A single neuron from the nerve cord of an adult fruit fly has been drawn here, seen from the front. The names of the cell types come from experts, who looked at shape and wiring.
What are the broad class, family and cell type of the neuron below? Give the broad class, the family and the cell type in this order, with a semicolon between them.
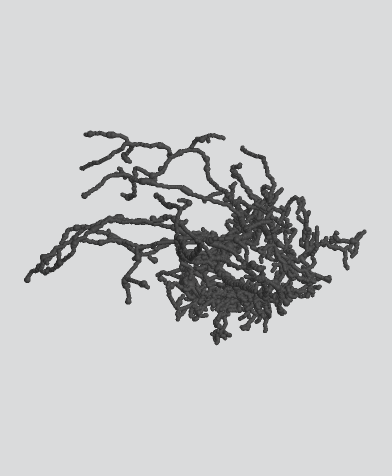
ascending neuron; hemilineage 01B; AN01B005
